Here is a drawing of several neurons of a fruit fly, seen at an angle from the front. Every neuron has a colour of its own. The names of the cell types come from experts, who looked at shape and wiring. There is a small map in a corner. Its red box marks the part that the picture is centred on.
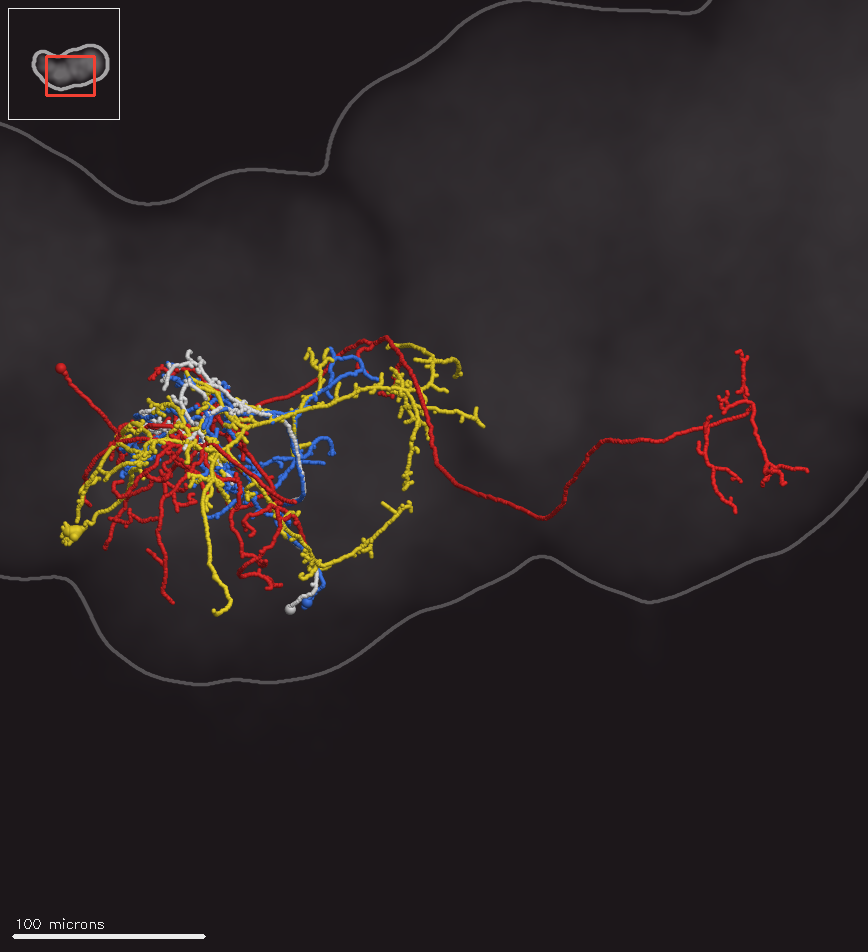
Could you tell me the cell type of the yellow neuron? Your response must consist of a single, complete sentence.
By type, the neuron is EN21X001.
